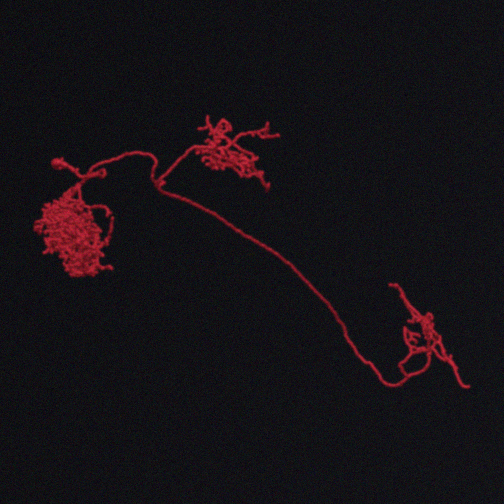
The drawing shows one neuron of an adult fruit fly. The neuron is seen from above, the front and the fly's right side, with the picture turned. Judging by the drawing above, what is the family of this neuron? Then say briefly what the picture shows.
The family is hemilineage VLPl&d1_lateral. It is a central-brain intrinsic neuron. The picture shows dozens of branch ends. As drawn here it is wider than it is tall.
